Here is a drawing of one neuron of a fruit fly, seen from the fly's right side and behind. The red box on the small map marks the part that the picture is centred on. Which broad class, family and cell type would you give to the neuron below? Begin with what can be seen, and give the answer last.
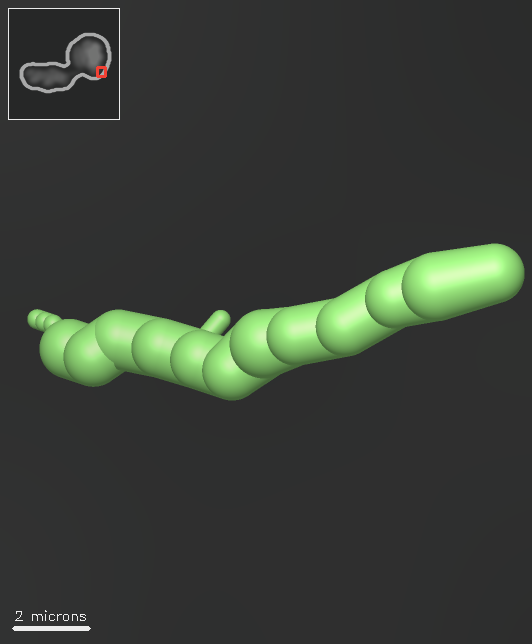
No cell body is drawn. From left to right in the picture it spans about 12 microns. There are a dozen or fewer branch ends. This is a photoreceptor or other optic-lobe sensory neuron. Its family is called class visual. Its cell type is R1-R6.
